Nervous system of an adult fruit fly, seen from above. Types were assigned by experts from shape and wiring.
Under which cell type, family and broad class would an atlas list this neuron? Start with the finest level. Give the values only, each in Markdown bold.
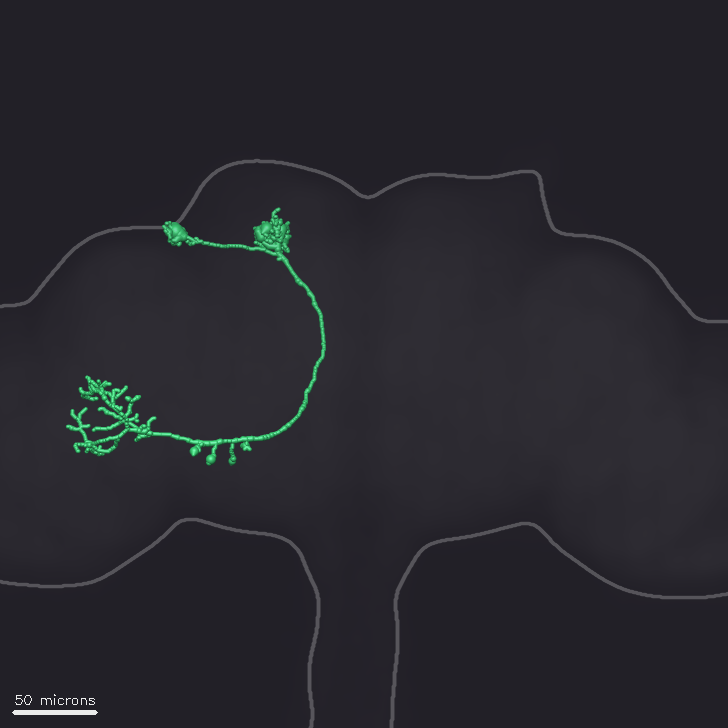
**VC1_lPN**, **hemilineage ALl1_ventral**, **central-brain intrinsic neuron**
